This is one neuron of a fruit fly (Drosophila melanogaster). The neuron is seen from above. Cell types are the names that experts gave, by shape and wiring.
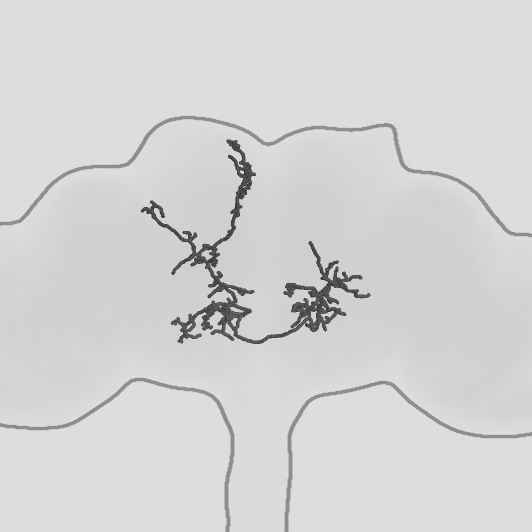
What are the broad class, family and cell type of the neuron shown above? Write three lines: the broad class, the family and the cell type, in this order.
central-brain intrinsic neuron
hemilineage DM1_dorsal
CB4073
